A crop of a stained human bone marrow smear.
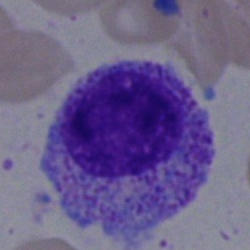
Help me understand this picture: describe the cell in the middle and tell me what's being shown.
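The cell has a roughly round outline. Its cytoplasm has a pale bluish-lilac background, through which numerous purple-red granules are scattered. No clear vacuoles are seen in the cytoplasm. The cell is a myelocyte.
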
